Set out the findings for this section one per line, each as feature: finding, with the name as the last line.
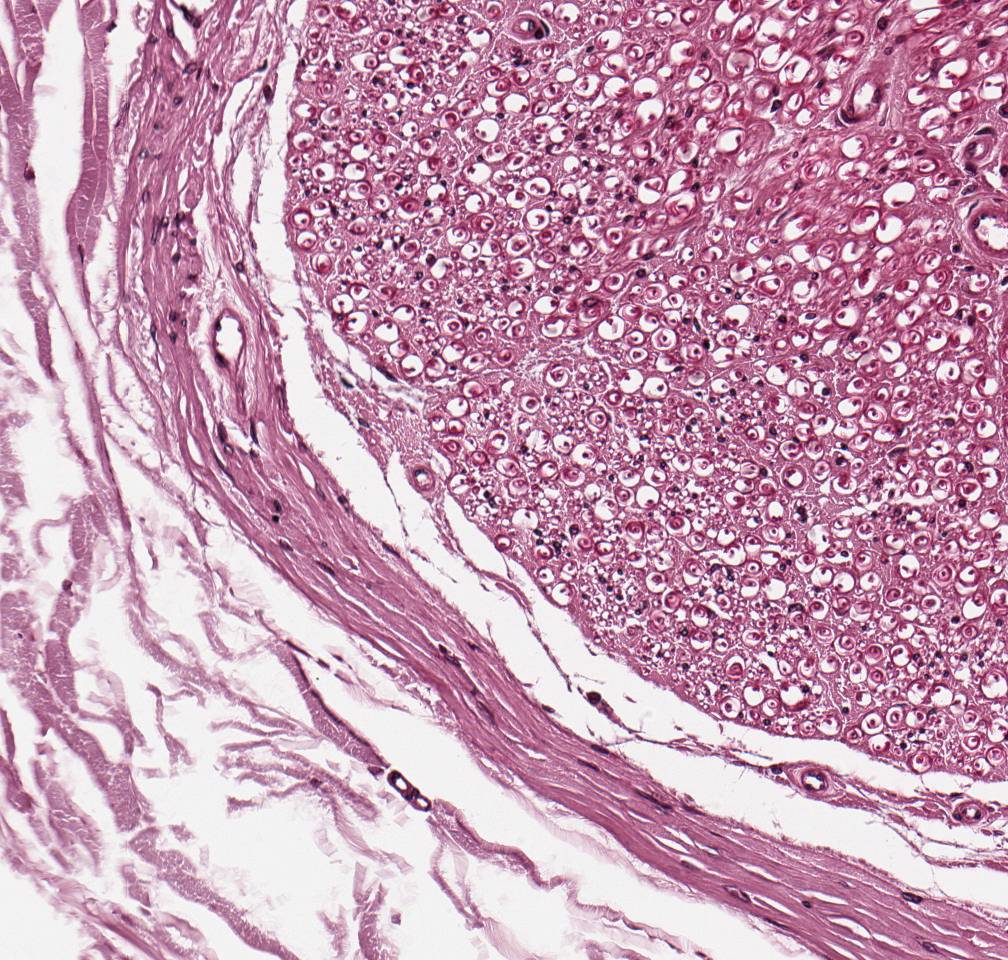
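Bundle: a large rounded one, cut across, filling the upper right; its curved edge faces lower left
Fibres: myelinated axons, each a clear ring around a small central dot, pink or dark
Sizes: large and small rings, intermixed across the bundle
Nuclei: small, dark, scattered singly among the fibres throughout
Name: tibial nerve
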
